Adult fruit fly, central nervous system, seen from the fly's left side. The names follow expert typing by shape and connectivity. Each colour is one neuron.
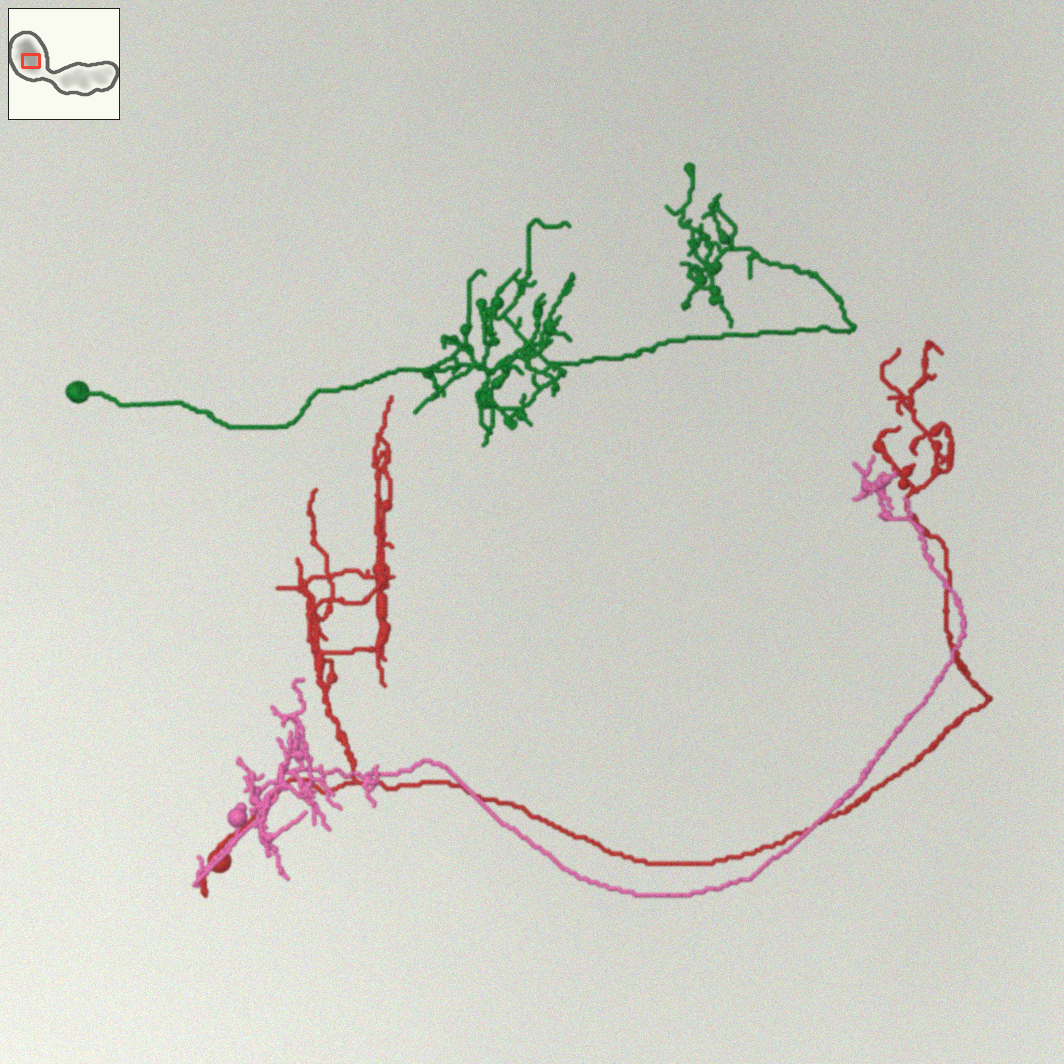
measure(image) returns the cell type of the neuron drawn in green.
Tm40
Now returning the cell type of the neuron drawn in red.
Tm33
